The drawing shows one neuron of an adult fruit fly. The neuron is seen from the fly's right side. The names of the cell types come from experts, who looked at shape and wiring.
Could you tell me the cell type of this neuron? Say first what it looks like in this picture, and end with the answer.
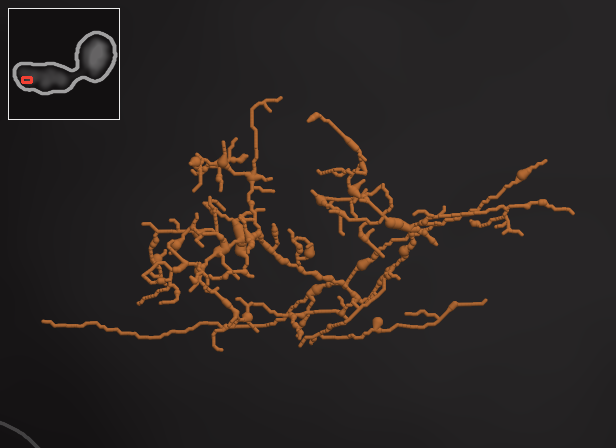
The drawing shows no cell body. The picture shows dozens of branch ends. This is a nerve-cord intrinsic neuron. It is of cell type IN01B084.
